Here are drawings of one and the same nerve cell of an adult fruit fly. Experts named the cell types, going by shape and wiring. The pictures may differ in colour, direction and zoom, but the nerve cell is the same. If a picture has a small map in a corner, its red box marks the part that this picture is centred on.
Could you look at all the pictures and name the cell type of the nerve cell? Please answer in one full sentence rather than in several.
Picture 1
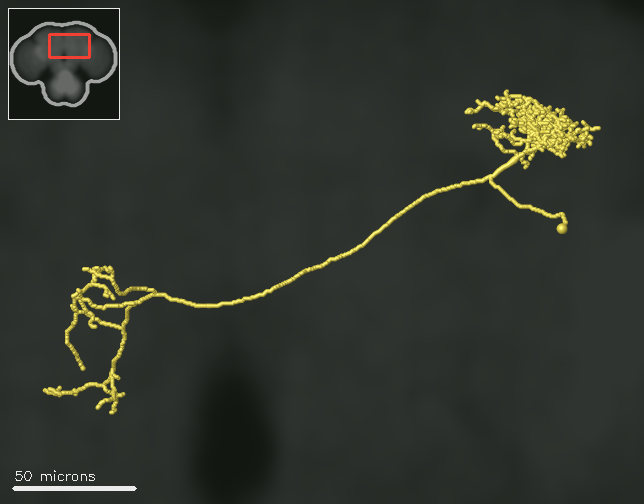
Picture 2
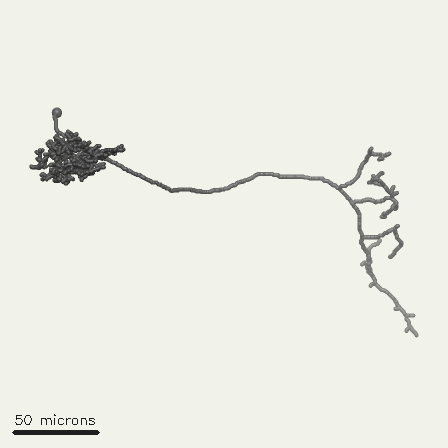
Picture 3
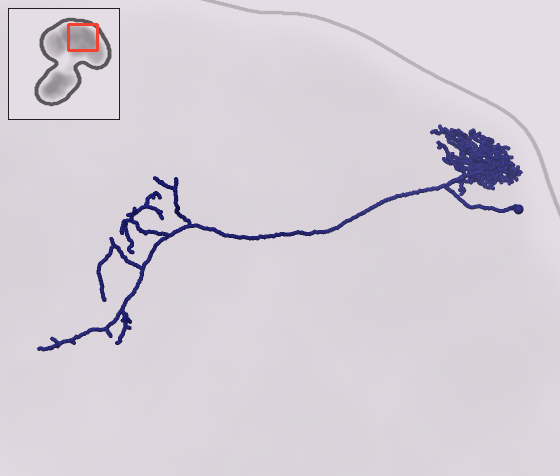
This nerve cell is included in the cell type AOTU002_b.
